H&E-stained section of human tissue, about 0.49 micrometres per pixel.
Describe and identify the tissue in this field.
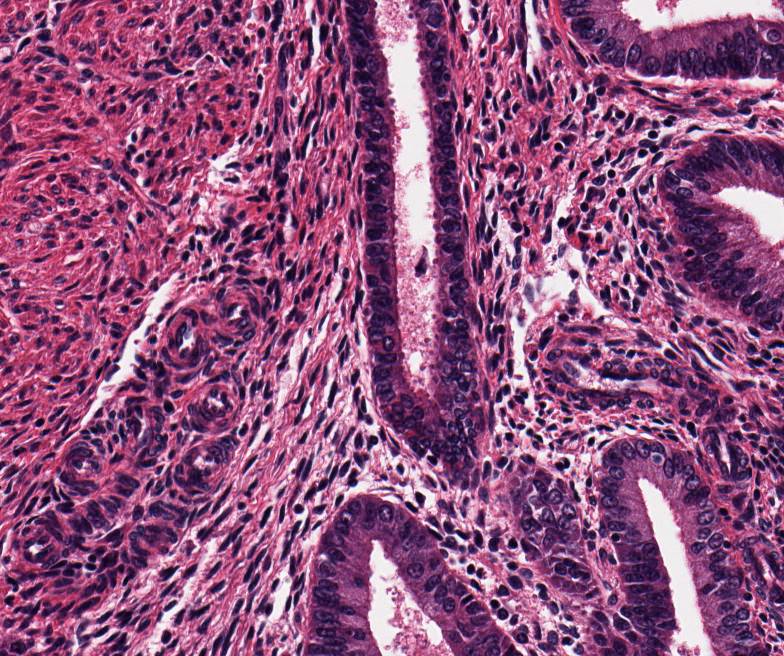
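Elongated tubular glands fill the centre and right half; the left side is gland-free stroma. Tall columnar epithelium lines them, with crowded oval nuclei appearing stacked at several levels. The long central gland lumen holds pale pink granular material. Lower left, there's a cluster of small vessels with thick, concentrically layered walls. The tissue is uterus other than the cervix.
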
